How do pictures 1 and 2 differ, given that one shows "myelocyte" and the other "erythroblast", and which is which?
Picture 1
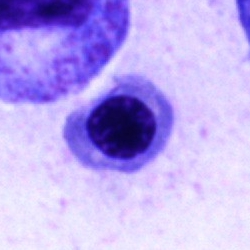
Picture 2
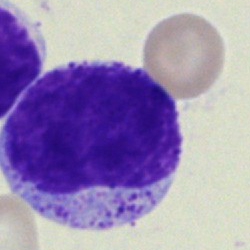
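I take picture 1 to be the erythroblast and picture 2 the myelocyte. Starting with the erythroblast: roughly round, a few slightly angular edges, and the nucleus sitting off-centre toward the right, so the band of cytoplasm is wider on the left.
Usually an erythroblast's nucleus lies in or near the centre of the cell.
The chromatin is very dark purple and densely clumped, and I can't find a nucleolus. The cytoplasm is pale greyish-blue, with no granules.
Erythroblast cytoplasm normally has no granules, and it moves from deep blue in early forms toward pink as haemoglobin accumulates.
Now the myelocyte: smooth and roughly round, the chromatin deep purple throughout the nucleus, and the cytoplasm a crescent along the lower edge of the cell. That cytoplasm is a pale bluish-lilac and holds scattered dark purple granules, with no distinct vacuoles.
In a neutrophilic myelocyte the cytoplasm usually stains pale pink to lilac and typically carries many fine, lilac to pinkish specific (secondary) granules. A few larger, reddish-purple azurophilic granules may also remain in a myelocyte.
So what separates them, as far as I can see, is the granules, none in the erythroblast's cytoplasm and scattered dark purple ones in the myelocyte's, and the cytoplasm's layout, a wider band on the left in one and a crescent along the lower edge in the other.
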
